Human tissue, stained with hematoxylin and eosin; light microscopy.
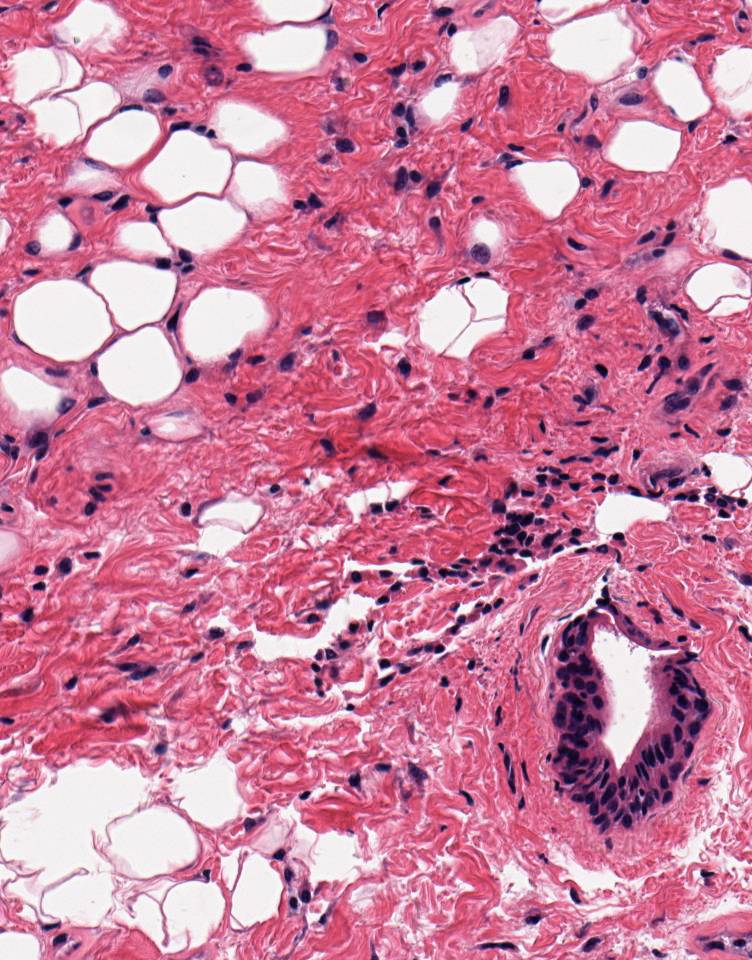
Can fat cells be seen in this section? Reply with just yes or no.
Yes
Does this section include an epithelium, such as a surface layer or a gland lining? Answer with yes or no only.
Yes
